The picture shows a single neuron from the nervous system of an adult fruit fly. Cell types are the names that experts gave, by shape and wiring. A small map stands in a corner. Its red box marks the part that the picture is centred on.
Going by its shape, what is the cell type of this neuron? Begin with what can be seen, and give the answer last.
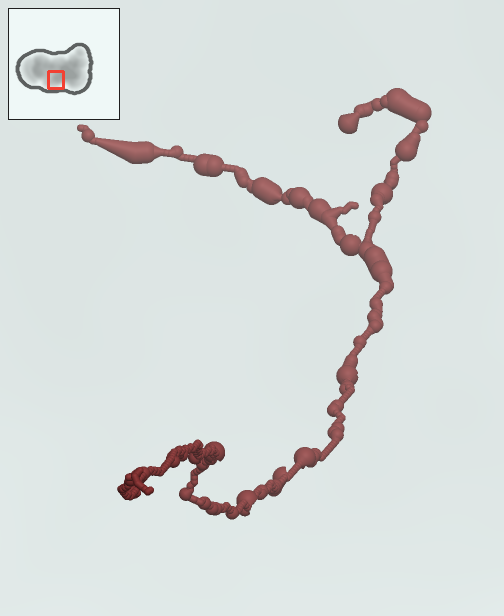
No cell body is drawn. There are a dozen or fewer branch ends. It is a sensory neuron entering the brain. It is of cell type JO-CM.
